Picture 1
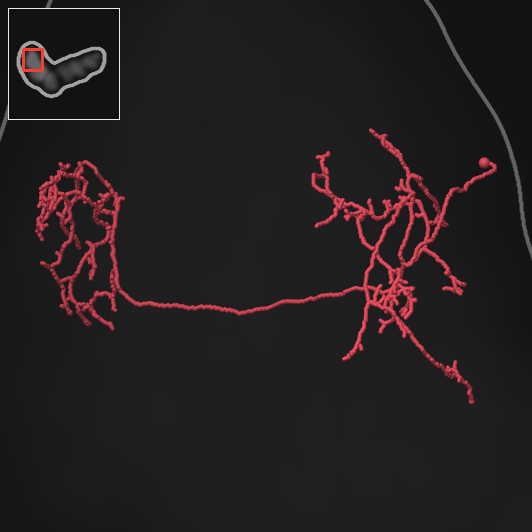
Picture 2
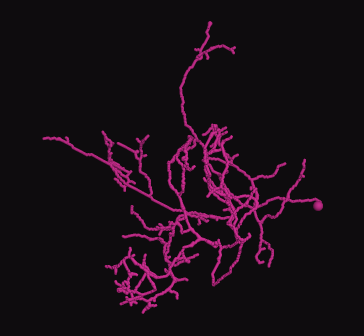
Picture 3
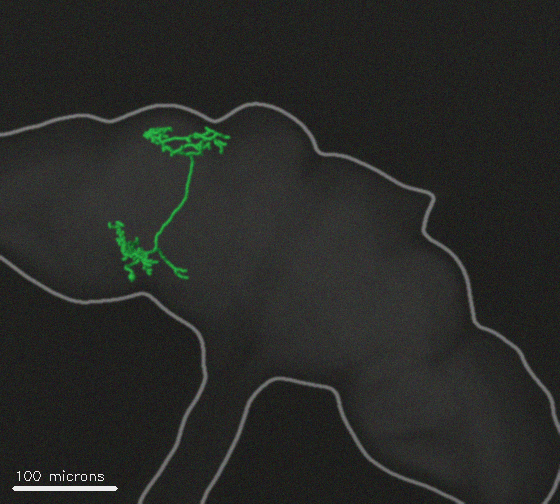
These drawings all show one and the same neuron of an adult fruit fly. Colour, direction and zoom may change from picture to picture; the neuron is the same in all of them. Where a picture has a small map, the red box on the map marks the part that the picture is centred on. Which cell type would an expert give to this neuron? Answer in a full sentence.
The cell type is AOTU054.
